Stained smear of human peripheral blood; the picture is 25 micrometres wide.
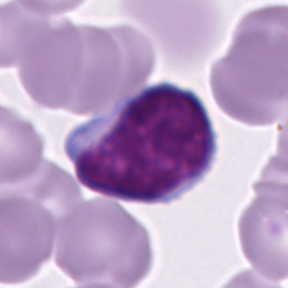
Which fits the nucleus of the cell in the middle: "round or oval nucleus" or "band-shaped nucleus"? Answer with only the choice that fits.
Round or oval nucleus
